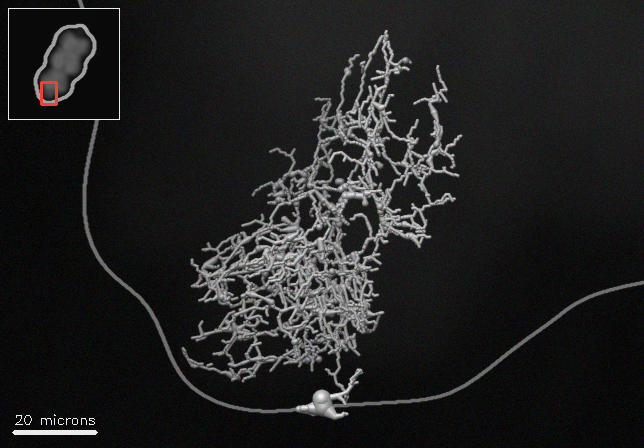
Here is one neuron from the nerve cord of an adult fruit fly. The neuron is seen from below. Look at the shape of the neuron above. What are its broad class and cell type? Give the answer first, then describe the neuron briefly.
Its broad class is nerve-cord intrinsic neuron. It is of cell type INXXX473. By the scale bar it is about 95 microns tall in this view. More than a hundred branch ends can be seen.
